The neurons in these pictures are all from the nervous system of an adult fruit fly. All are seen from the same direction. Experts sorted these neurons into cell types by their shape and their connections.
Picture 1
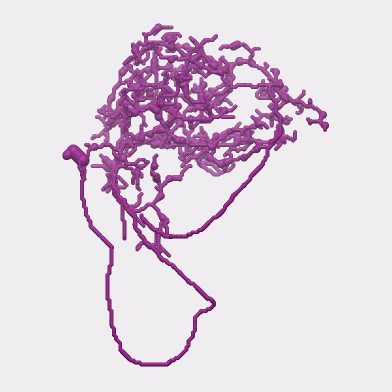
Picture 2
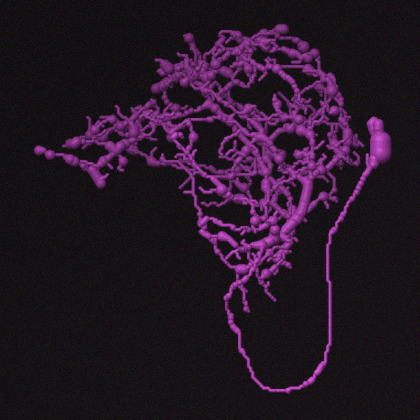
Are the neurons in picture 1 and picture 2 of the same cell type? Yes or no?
yes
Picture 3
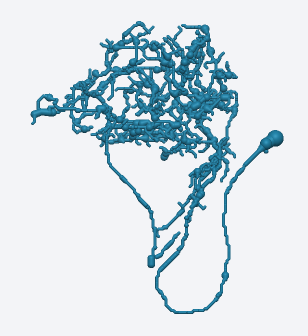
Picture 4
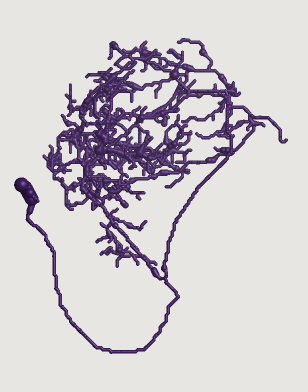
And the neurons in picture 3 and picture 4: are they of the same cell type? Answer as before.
yes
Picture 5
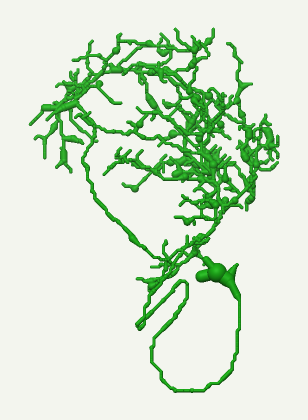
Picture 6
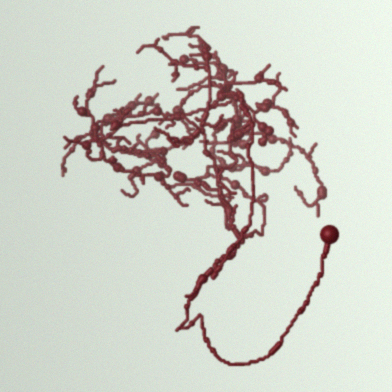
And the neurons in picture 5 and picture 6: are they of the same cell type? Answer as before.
no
